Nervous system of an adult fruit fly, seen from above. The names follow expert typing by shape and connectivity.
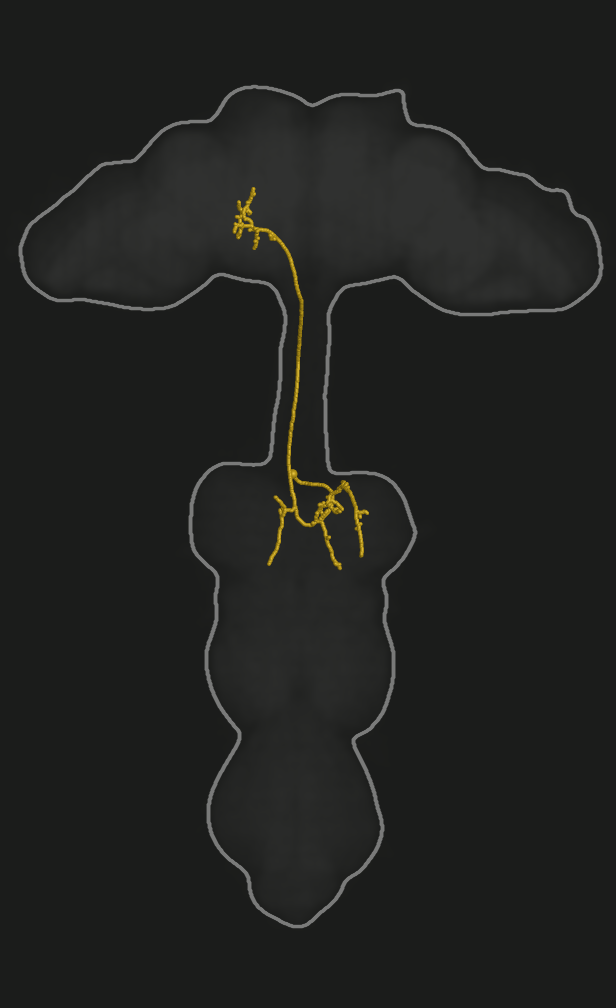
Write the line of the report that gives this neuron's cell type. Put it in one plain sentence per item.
The cell type is AN08B106.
